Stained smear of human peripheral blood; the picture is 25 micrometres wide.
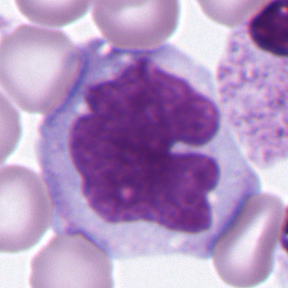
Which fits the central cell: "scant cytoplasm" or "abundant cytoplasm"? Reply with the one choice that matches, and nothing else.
Abundant cytoplasm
